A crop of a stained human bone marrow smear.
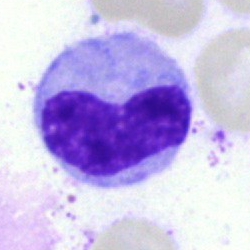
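Band neutrophil, the cell in the middle of this stained human bone marrow smear. Look first at its nucleus: bean-shaped, with an indentation along its upper edge, and sitting in the lower half of the cell. The cytoplasm is pale grey-blue, and you will find its widest band above the nucleus.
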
